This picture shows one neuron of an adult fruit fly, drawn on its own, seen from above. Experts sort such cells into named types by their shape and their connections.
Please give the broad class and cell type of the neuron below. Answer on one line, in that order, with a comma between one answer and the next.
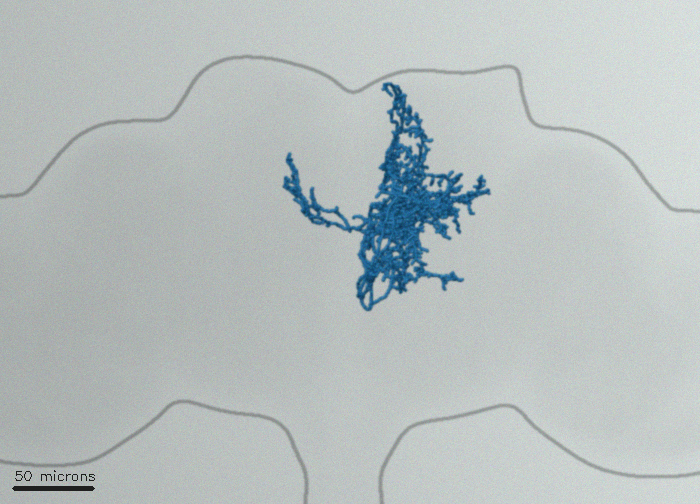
central-brain intrinsic neuron, VES047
